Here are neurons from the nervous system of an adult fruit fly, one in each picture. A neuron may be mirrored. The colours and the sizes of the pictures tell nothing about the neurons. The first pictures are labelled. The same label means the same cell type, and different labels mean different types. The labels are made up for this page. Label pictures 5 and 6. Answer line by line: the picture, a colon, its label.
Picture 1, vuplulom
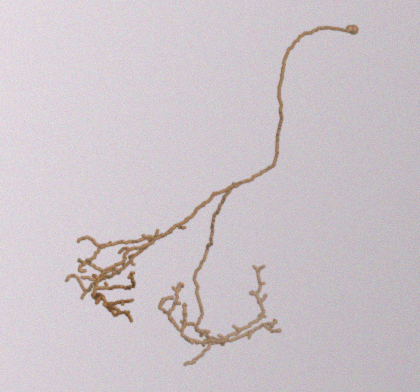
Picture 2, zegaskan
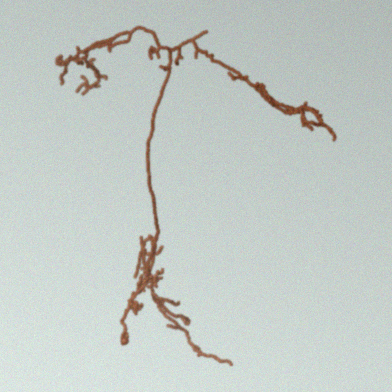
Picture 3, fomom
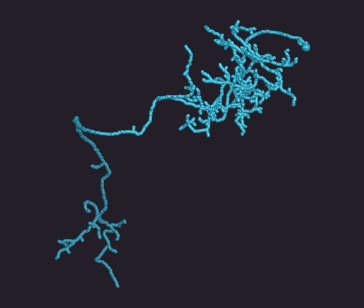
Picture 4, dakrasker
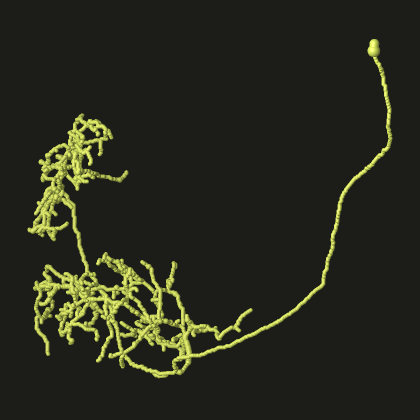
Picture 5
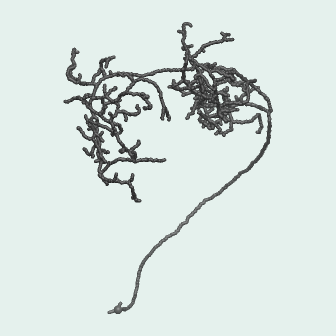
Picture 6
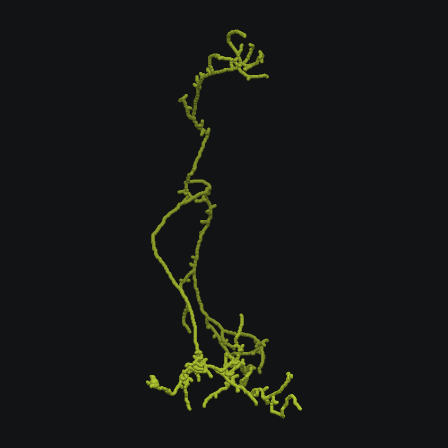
5: dakrasker
6: zegaskan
